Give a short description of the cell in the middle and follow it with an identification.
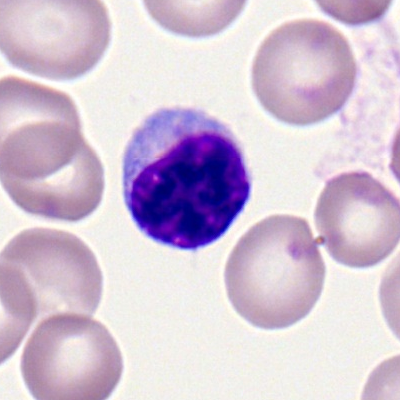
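Most of the cell is occupied by the nucleus, whose chromatin is dark and coarsely clumped. The cytoplasm is pale blue and forms a narrow crescent, widest on the upper left side. It is a lymphocyte.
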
